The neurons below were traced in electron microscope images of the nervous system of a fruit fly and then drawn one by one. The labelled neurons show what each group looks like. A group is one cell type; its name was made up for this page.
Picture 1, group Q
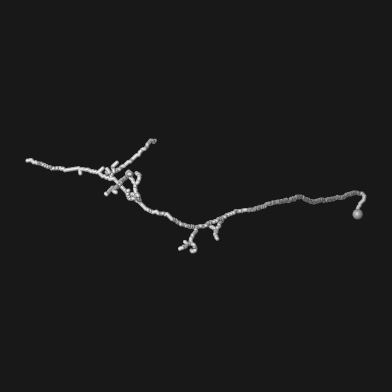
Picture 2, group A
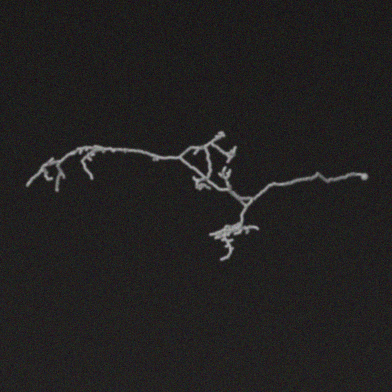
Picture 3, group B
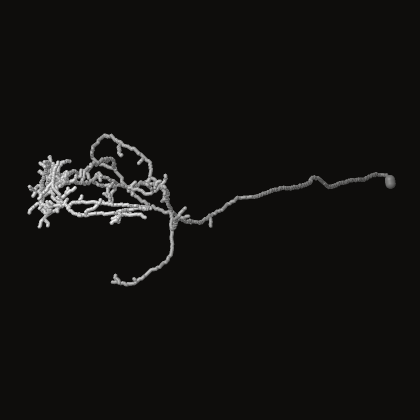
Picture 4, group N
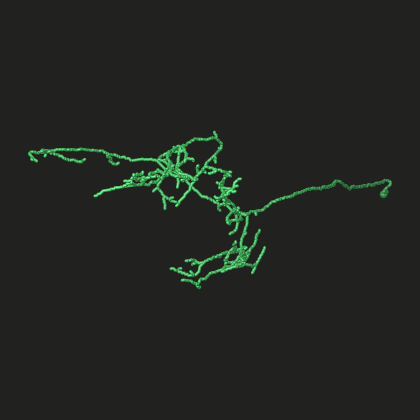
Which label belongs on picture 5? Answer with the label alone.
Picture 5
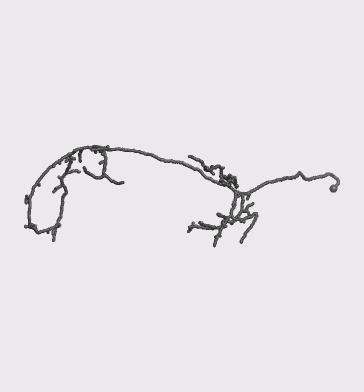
group A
